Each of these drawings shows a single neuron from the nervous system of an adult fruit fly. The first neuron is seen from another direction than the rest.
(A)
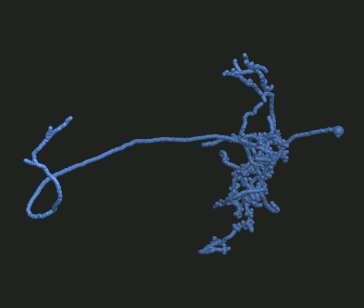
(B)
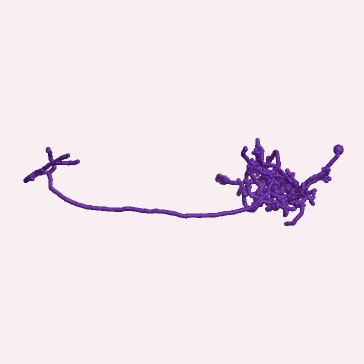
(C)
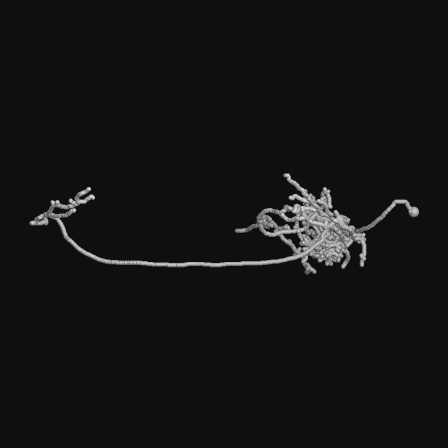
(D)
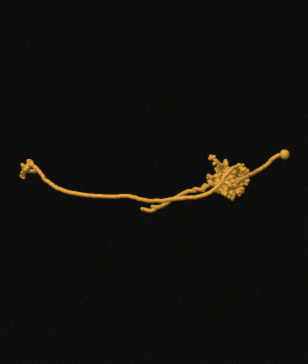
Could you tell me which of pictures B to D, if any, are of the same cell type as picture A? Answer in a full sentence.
Picture B and picture C are of the same cell type.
